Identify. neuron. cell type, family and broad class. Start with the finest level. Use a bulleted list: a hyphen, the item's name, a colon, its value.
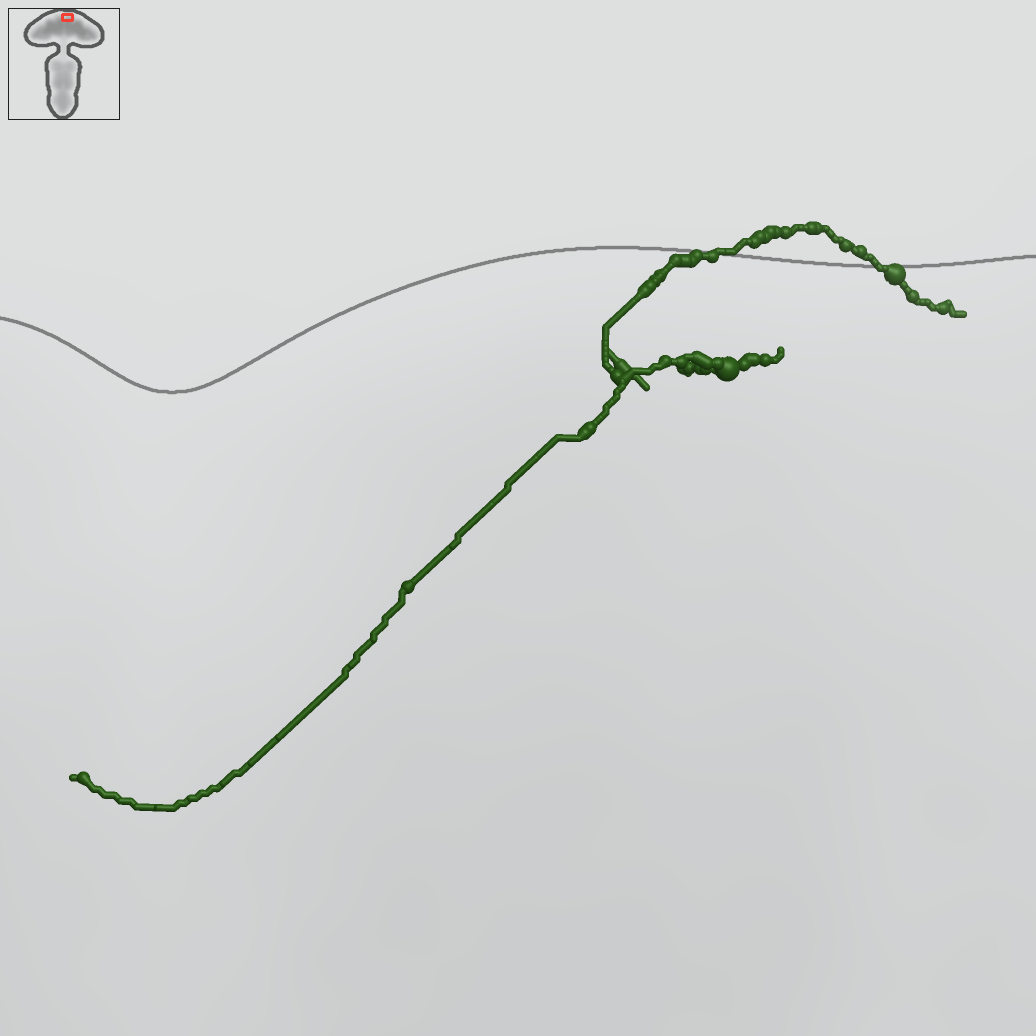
- cell type: ORN_DA2
- family: class olfactory
- broad class: sensory neuron entering the brain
